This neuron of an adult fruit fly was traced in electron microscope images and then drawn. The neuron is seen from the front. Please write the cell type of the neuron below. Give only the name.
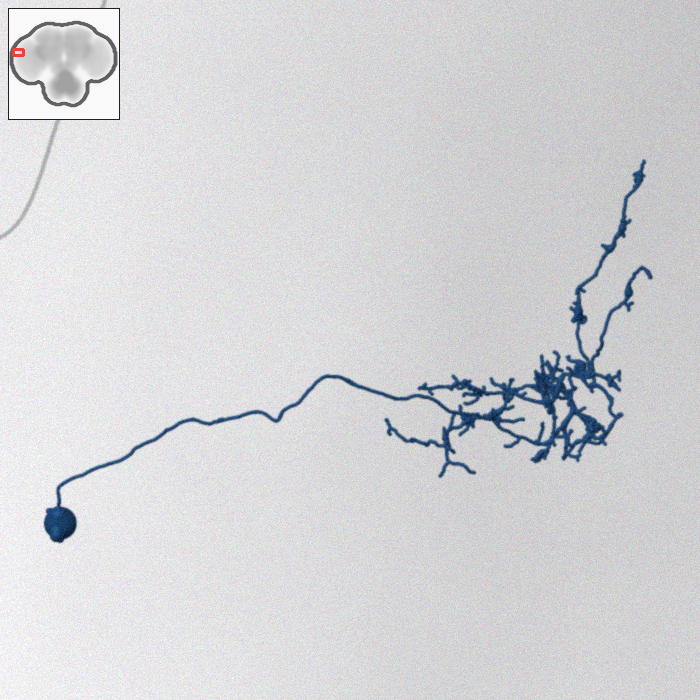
Dm2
